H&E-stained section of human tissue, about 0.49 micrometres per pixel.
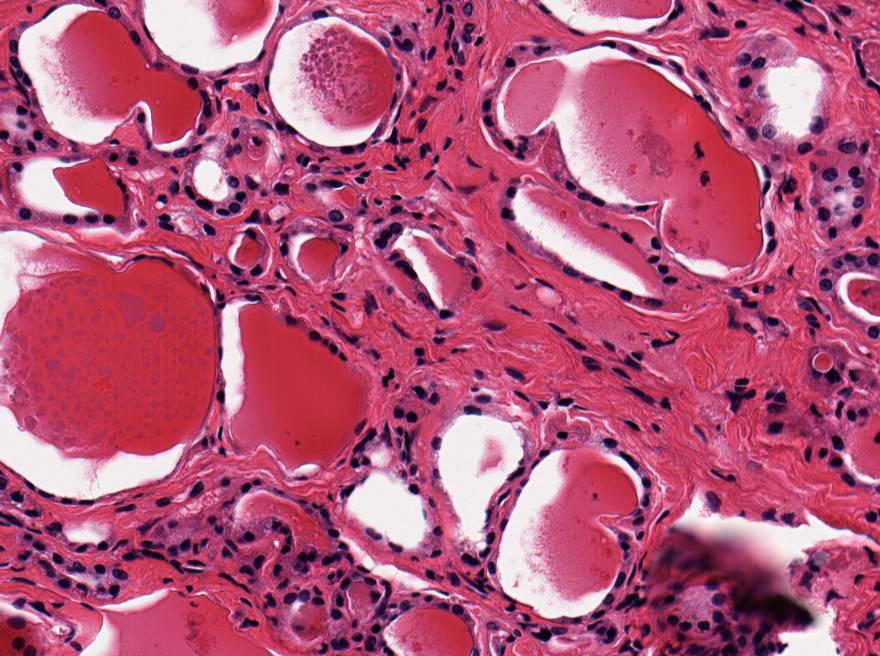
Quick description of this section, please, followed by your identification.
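Closely set follicles of widely varying size fill the field, separated by bands of fibrous stroma. In many, the colloid has pulled away from the lining, leaving white crescent-shaped clear spaces. The stroma holds wavy pink collagen with scattered dark spindle-shaped nuclei. This is thyroid.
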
